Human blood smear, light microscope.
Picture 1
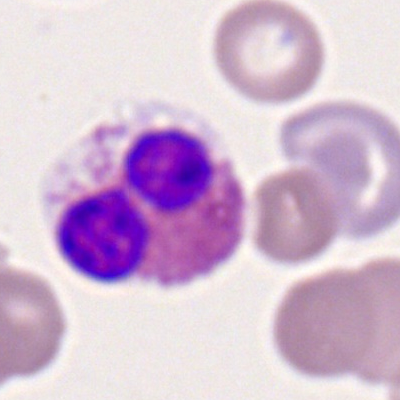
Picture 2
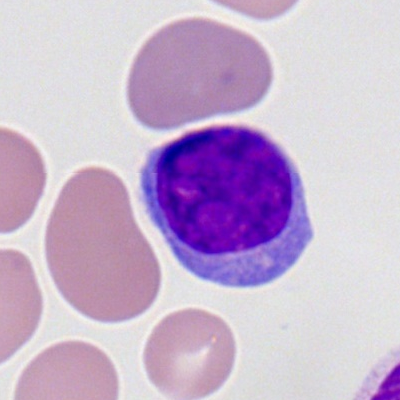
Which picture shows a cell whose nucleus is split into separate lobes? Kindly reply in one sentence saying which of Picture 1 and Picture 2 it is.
Separate lobes make up the nucleus of the cell in Picture 1.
